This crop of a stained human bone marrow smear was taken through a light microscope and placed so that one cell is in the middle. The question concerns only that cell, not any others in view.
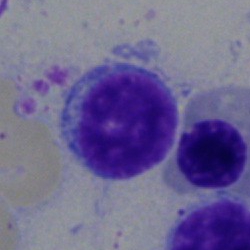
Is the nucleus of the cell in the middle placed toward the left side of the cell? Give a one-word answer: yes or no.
No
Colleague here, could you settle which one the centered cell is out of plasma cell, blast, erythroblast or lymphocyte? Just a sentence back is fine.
The cell in the middle of the field of view is a lymphocyte.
